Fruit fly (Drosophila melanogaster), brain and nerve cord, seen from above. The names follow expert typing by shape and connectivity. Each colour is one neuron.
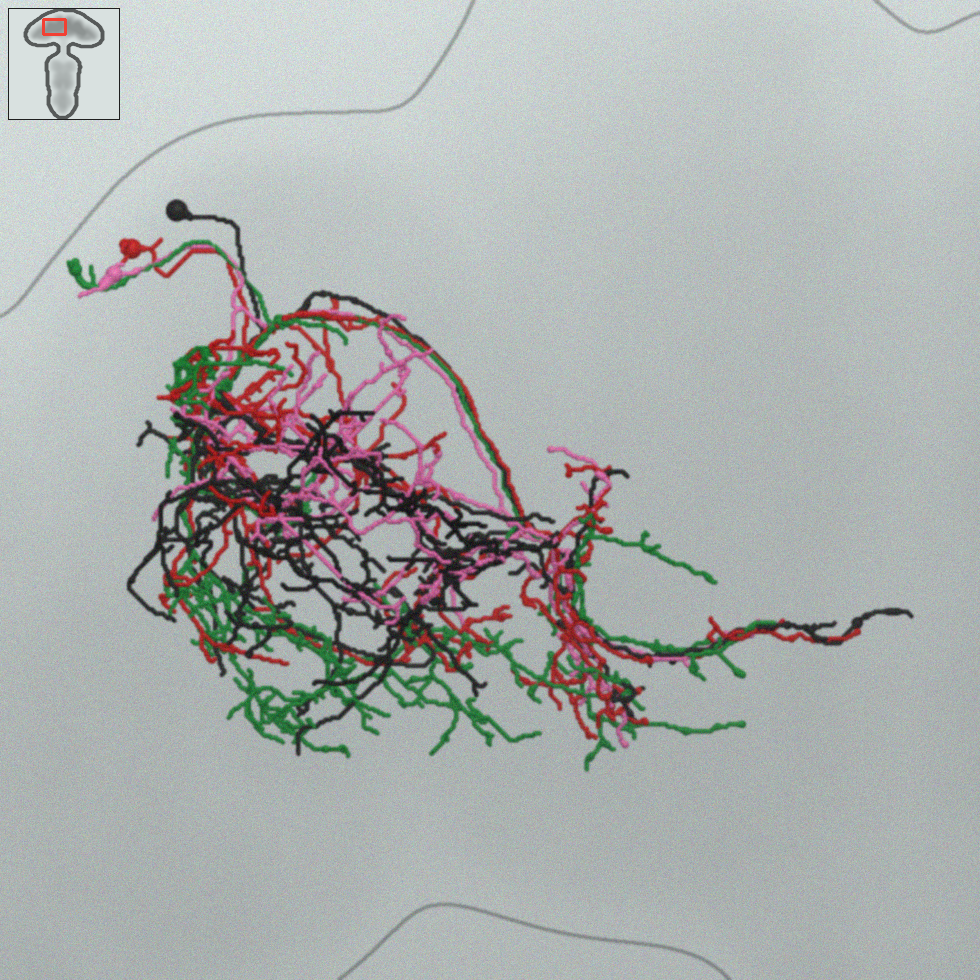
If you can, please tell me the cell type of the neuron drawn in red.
CL078_a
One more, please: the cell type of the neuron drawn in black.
CL080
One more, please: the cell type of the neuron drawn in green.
PLP053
